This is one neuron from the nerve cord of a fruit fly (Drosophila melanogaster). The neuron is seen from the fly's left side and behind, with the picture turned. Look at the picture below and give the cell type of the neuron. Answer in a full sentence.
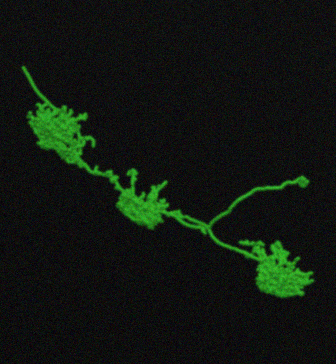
The cell type is AN17A002.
